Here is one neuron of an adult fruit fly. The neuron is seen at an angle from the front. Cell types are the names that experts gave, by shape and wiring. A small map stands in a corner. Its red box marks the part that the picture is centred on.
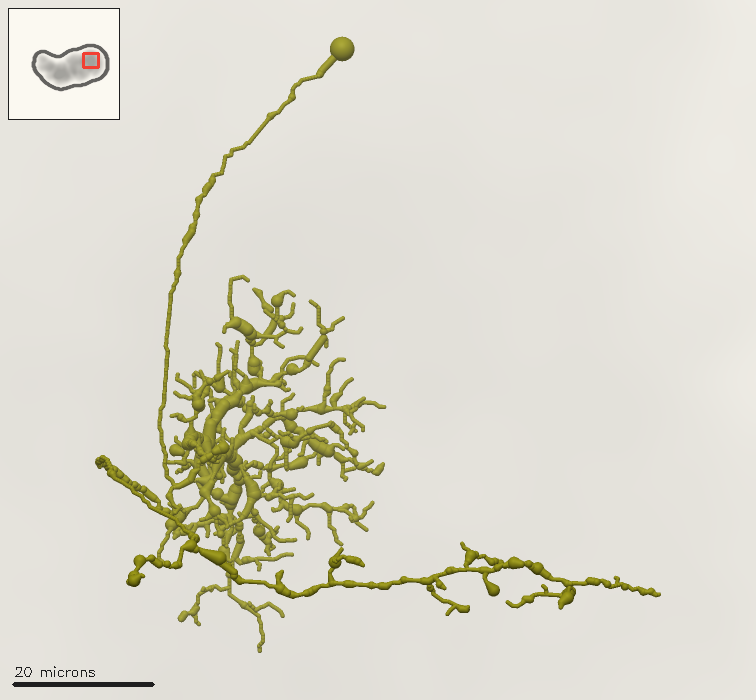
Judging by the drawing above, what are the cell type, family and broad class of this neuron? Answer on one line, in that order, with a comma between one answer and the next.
LC11, hemilineage VPNp3, visual projection neuron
